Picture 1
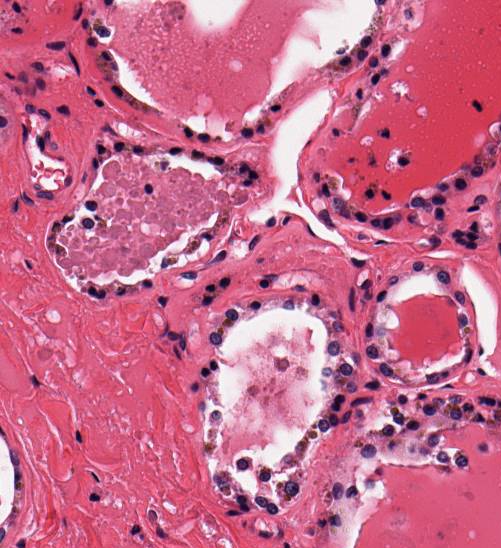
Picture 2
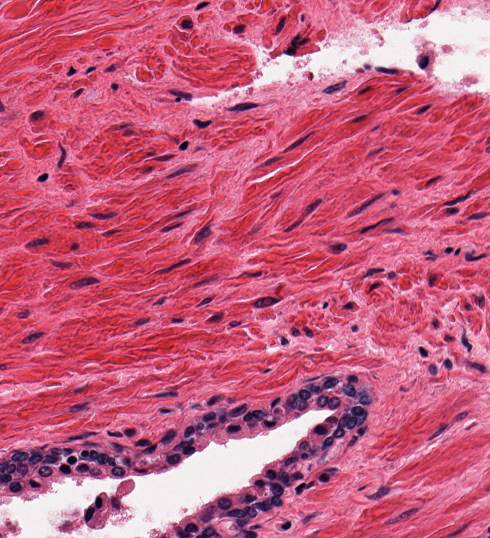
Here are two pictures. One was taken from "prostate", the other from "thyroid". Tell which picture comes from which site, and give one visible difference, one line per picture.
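Picture 1: thyroid. The lining cells are low cuboidal with round, dark nuclei.
Picture 2: prostate. The smooth muscle nuclei are elongated and cigar-shaped.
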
